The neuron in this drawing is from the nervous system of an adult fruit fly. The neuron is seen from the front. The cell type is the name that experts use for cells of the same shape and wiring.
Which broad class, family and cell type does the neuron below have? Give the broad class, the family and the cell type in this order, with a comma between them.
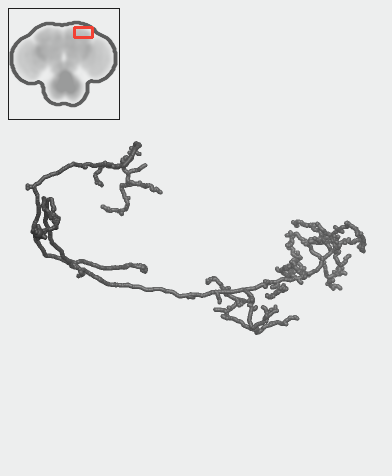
central-brain intrinsic neuron, hemilineage LHd1, CB1033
